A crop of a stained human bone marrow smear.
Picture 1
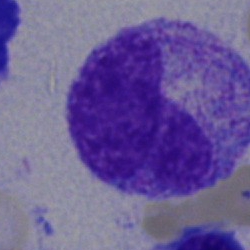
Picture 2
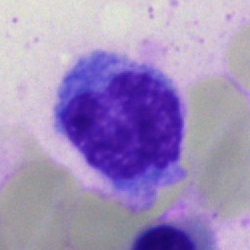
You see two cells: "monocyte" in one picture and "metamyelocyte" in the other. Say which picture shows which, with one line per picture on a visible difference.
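The cell in picture 1 is a metamyelocyte. Fine purplish granules are scattered through the cytoplasm.
The cell in picture 2 is a monocyte. No granules are seen in the cytoplasm.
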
